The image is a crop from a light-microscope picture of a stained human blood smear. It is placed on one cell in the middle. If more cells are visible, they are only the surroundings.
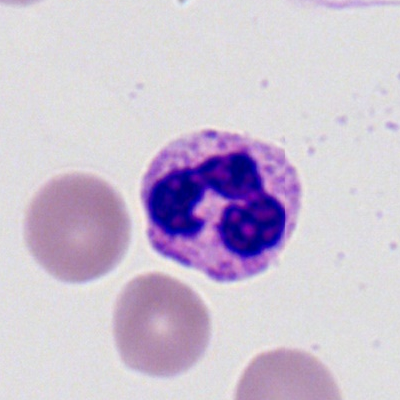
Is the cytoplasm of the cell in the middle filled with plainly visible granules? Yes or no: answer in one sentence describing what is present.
Yes, many visible granules are held in the cytoplasm of the cell.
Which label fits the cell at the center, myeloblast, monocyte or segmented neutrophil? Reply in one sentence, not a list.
This crop is built around a segmented neutrophil at its centre.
